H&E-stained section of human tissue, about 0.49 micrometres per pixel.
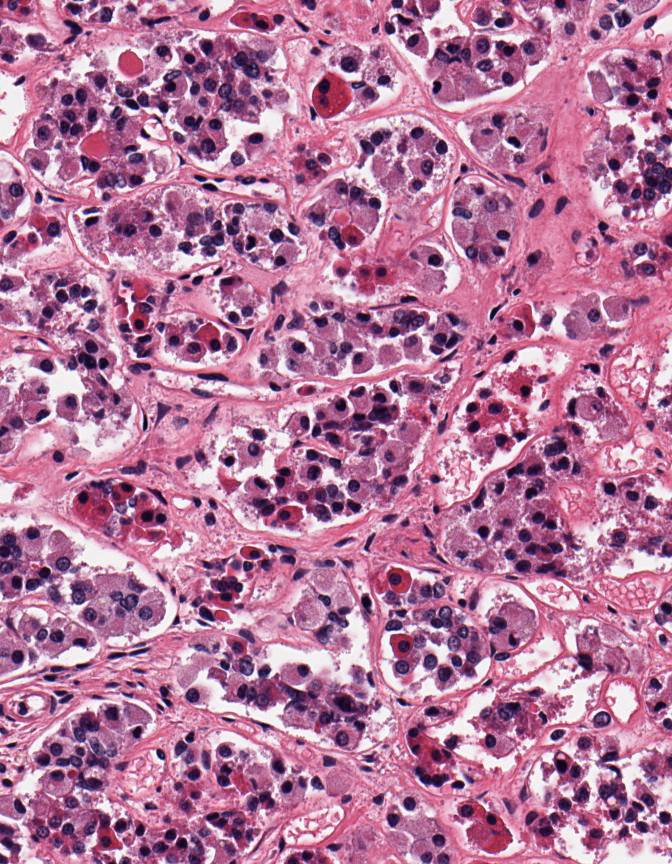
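Pituitary, haematoxylin and eosin: across the whole field, cells lie in rounded nests divided by thin pink fibrous septa. Most cells in the nests have pale purple-grey, finely granular cytoplasm; cells with intensely red eosinophilic cytoplasm occur singly or in small clusters. The septa carry thin-walled capillaries lined by flattened, elongated nuclei.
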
